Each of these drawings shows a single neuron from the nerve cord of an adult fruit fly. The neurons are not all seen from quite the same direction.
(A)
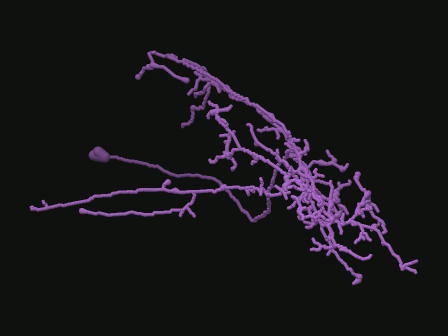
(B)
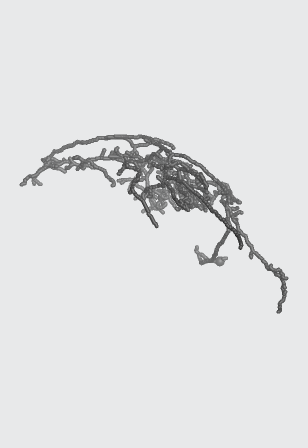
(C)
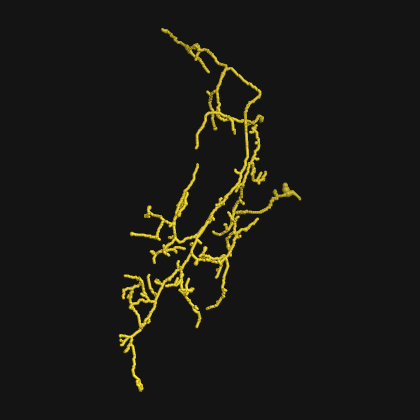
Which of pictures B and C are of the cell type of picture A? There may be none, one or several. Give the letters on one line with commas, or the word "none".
C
